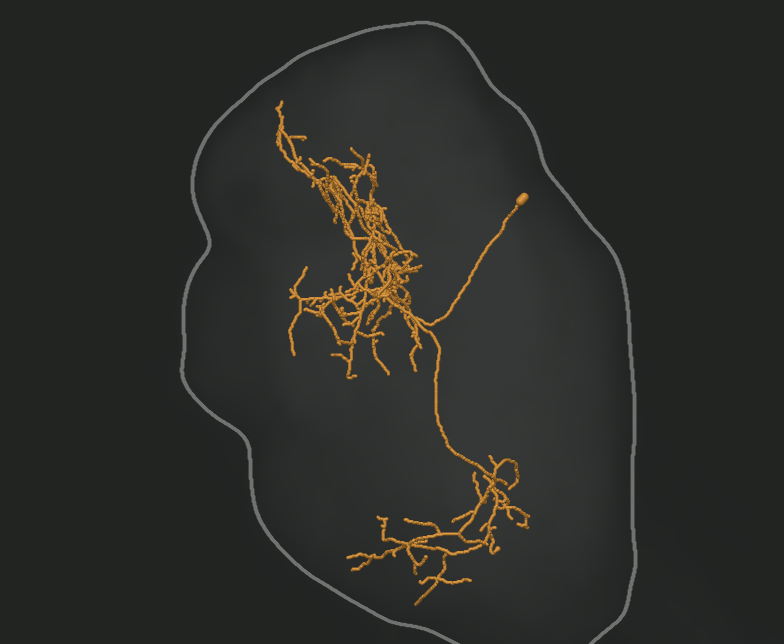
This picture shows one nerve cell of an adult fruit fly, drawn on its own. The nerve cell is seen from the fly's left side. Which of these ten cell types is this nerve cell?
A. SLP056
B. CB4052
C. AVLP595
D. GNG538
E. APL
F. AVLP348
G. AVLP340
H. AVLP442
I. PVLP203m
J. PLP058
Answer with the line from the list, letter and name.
I. PVLP203m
